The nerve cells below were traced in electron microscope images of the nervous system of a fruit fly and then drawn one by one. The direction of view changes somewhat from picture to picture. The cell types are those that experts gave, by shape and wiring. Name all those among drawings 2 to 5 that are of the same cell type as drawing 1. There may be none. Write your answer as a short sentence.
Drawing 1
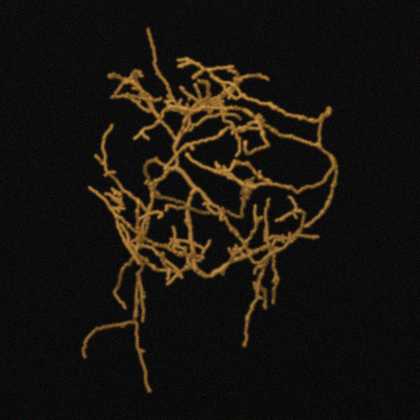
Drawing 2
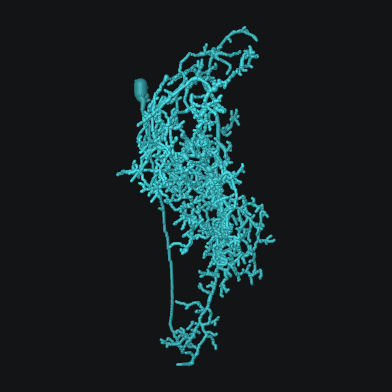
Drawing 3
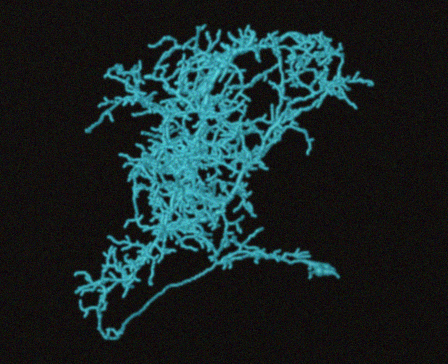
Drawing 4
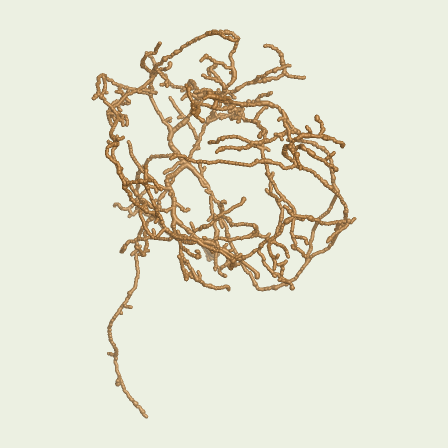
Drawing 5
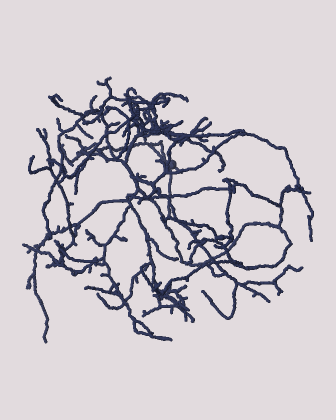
Drawing 4 and drawing 5 are of the same cell type.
